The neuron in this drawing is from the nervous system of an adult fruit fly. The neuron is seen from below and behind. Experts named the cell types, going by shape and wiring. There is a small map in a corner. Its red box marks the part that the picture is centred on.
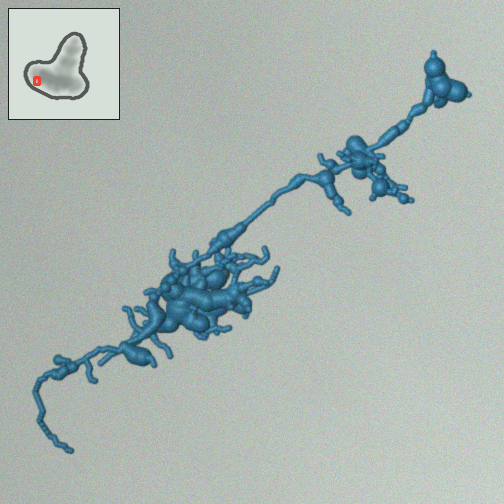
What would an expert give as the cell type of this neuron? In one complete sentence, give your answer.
This particular neuron has the cell type Mi4.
